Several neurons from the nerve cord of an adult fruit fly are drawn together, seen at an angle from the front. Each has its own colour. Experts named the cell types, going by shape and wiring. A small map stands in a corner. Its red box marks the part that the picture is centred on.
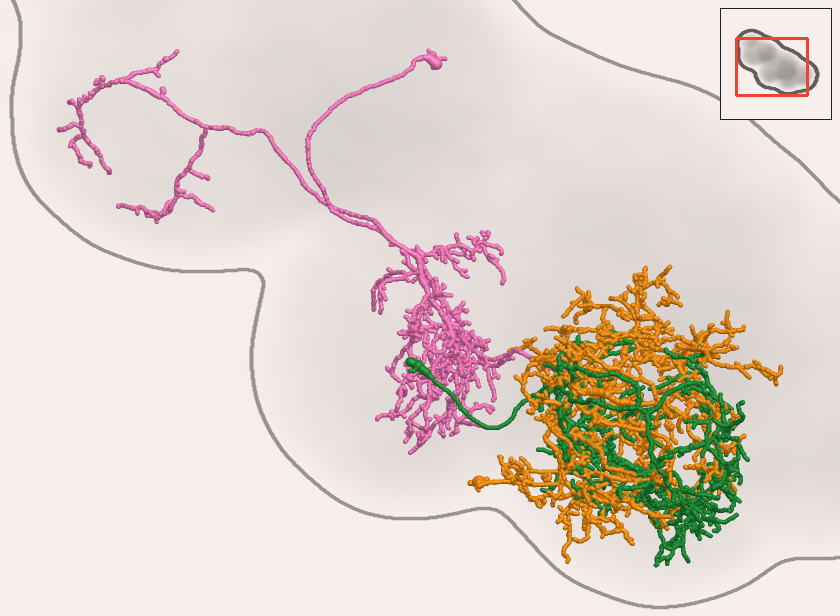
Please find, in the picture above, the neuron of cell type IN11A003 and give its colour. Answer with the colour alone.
pink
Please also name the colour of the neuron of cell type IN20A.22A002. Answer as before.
orange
